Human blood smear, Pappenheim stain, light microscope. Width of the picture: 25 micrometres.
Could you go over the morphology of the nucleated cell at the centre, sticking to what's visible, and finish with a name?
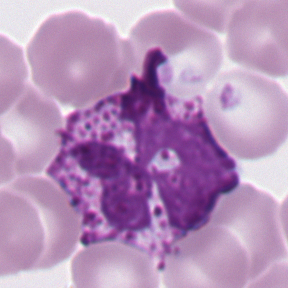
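Outline first: irregular and bumpy rather than smoothly round. From the top edge, one slender finger-like process projects. Nucleus: divided into at least two large lobes. Cytoplasm between the granules: very pale, almost colourless. Identification: basophil.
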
